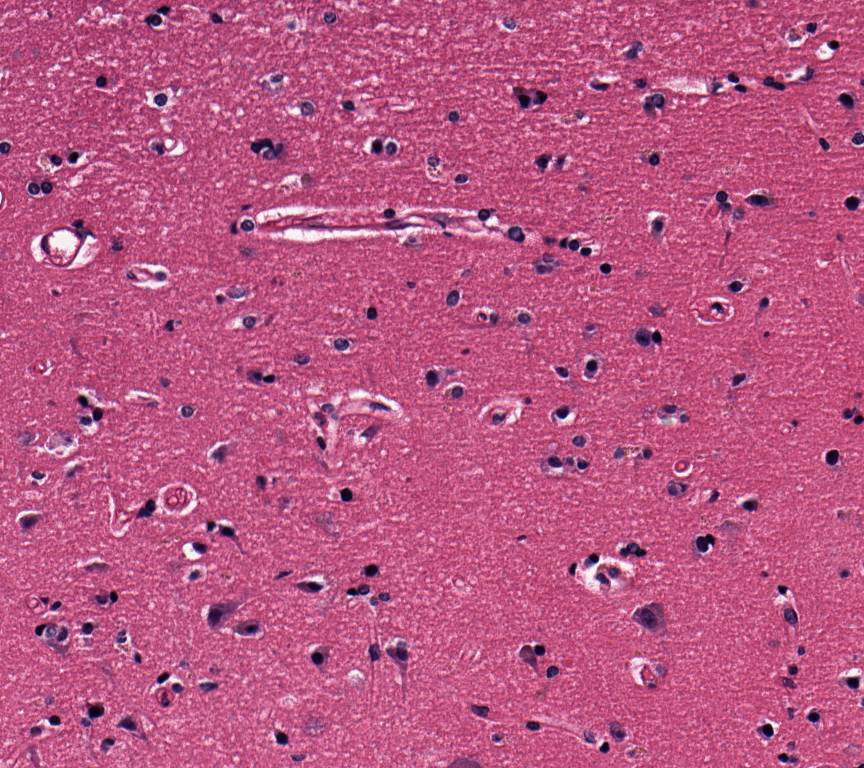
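Cerebral cortex. Look: no epithelium, glands or fat cells anywhere. Most cells are small, round, dark-staining nuclei with little or no visible cytoplasm. A few larger angular cells with pink cytoplasm and tapering processes are scattered, mostly in the lower half.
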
